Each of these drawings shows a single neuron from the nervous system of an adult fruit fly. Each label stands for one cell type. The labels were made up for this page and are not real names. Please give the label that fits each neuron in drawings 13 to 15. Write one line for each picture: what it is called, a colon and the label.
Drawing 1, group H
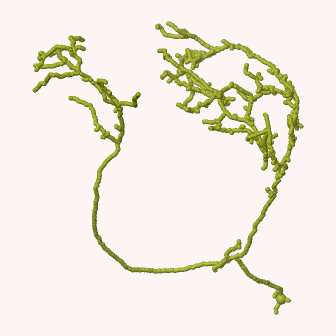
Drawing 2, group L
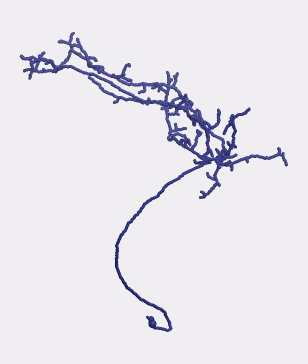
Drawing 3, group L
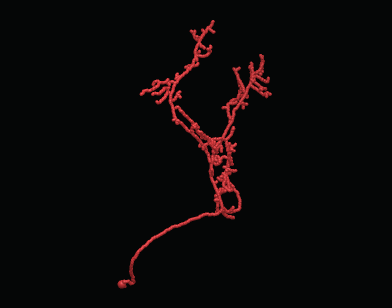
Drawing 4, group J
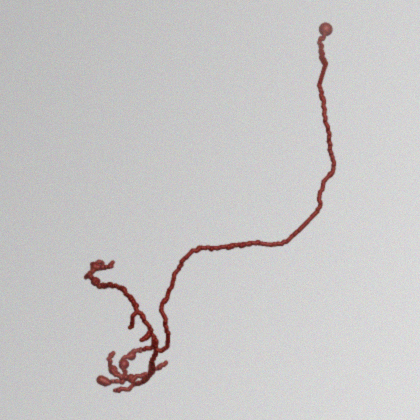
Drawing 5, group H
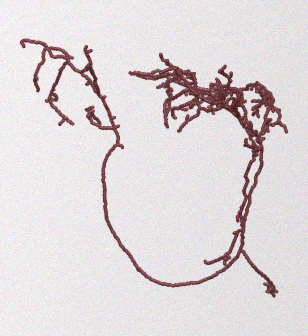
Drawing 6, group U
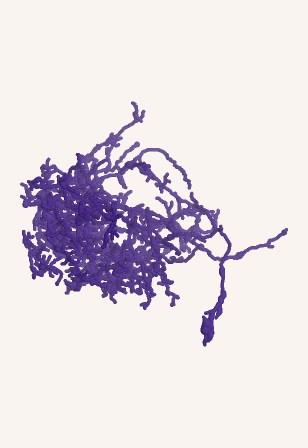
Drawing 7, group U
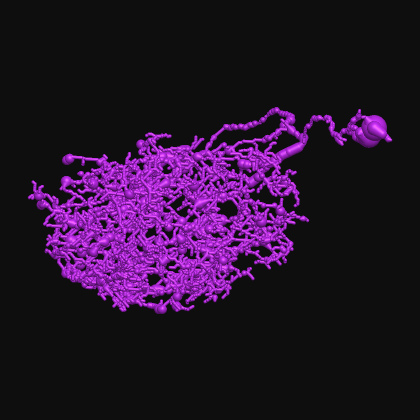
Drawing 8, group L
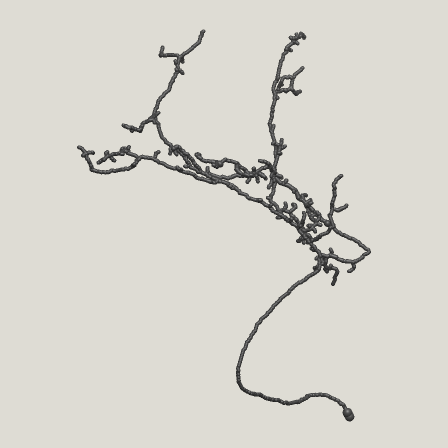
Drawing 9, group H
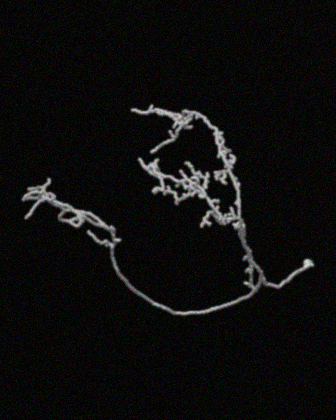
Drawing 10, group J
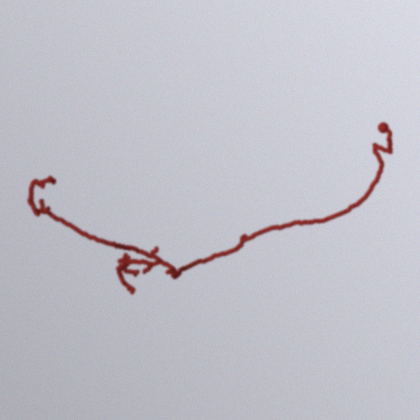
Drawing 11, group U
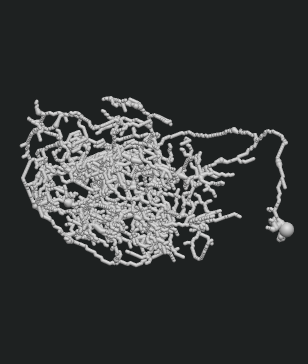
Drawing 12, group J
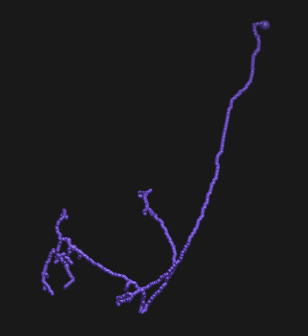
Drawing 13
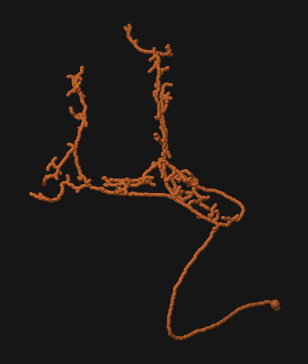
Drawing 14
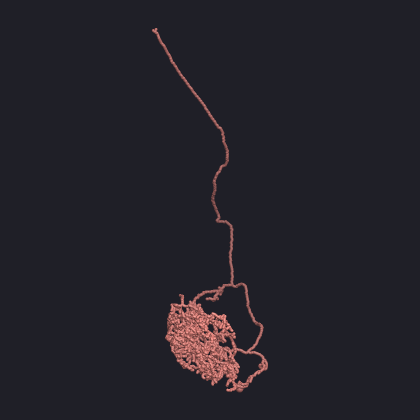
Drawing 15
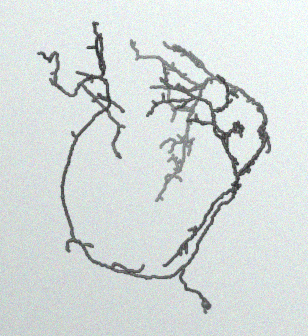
13: group L
14: group U
15: group H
